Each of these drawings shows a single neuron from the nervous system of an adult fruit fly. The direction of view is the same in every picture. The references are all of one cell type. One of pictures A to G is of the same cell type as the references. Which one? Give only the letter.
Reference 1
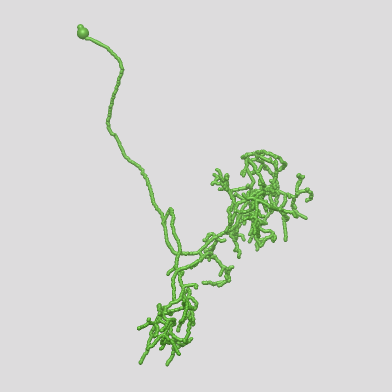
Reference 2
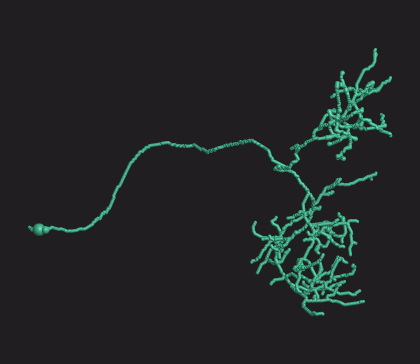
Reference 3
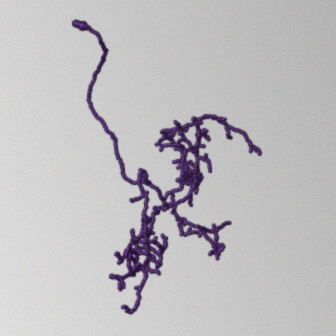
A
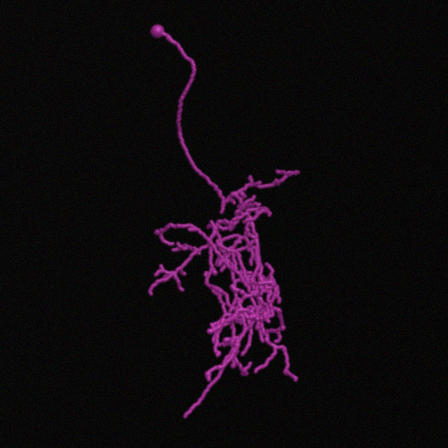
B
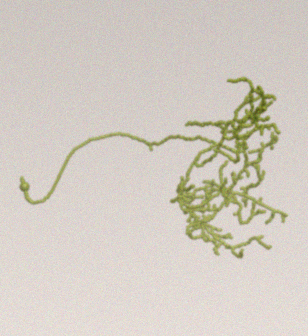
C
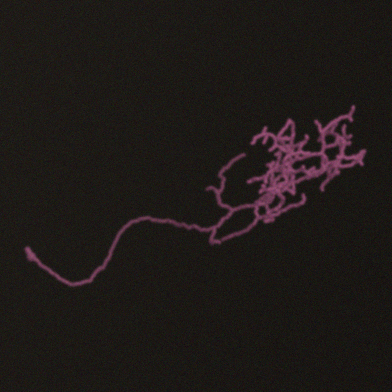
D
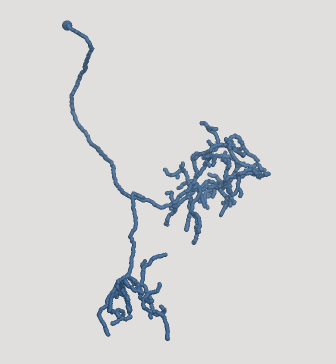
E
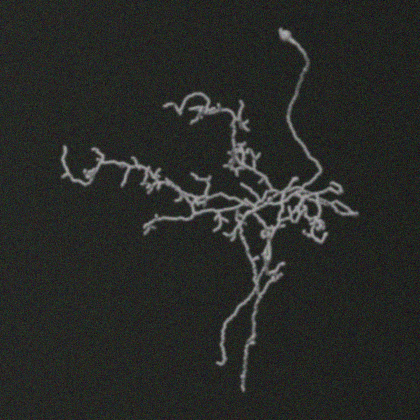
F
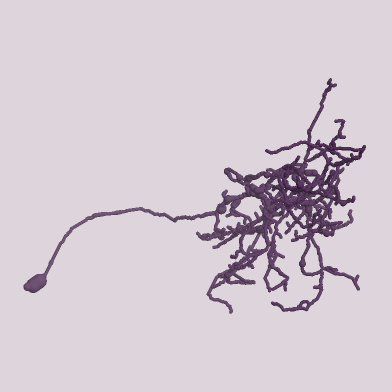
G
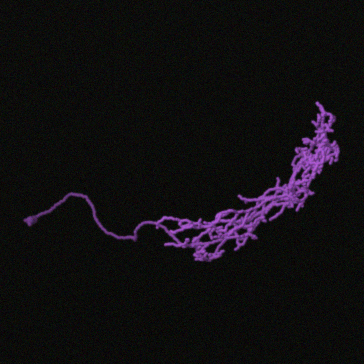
B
